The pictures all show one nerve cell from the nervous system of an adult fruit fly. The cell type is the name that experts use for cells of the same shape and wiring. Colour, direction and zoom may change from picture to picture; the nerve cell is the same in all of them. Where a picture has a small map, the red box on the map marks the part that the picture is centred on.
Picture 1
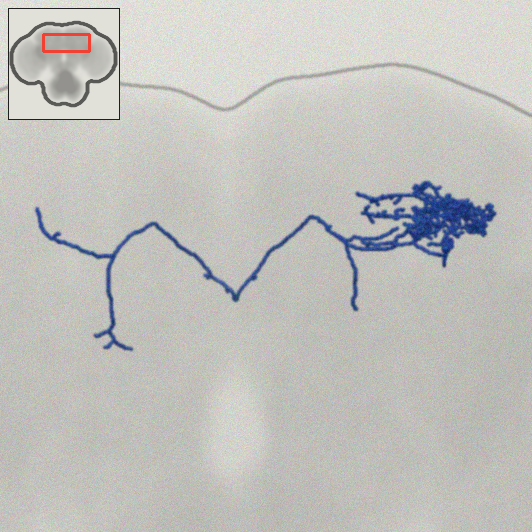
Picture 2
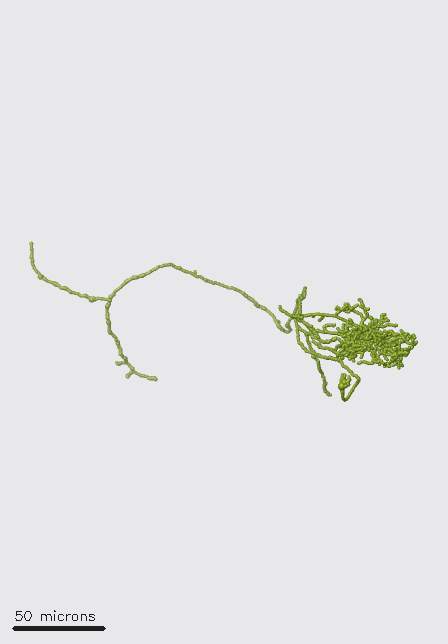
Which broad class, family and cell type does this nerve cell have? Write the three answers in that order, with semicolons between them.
central-brain intrinsic neuron; hemilineage AOTUv3_dorsal; AOTU008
